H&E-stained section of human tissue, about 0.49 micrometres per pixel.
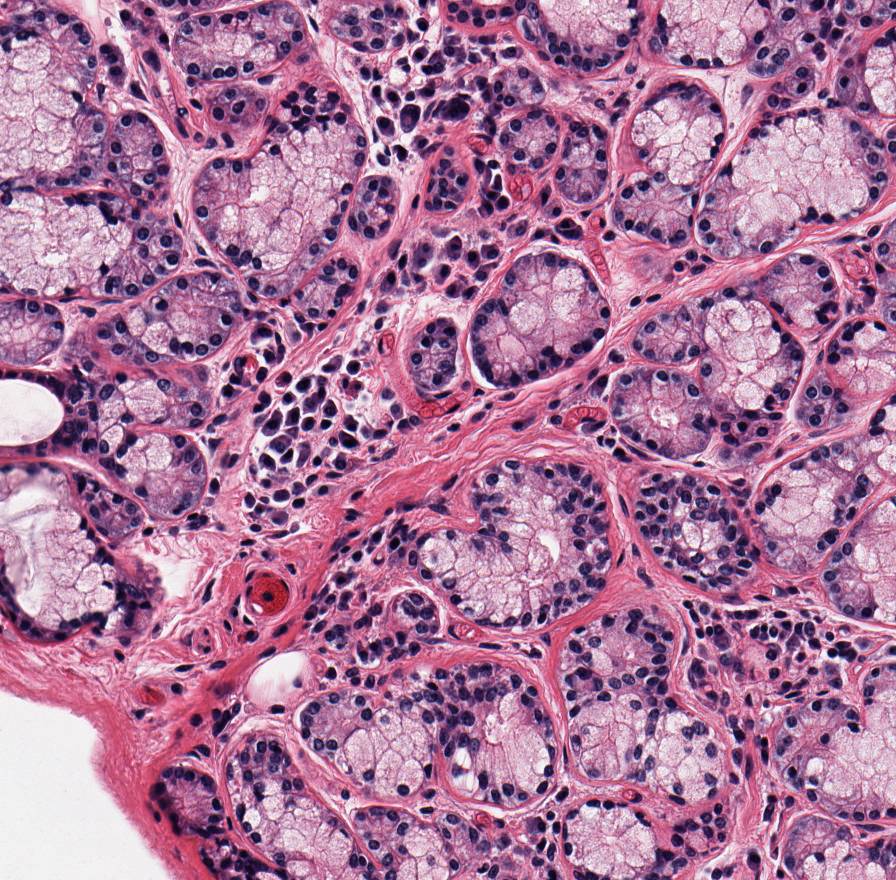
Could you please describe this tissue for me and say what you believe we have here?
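Rounded glandular units, separated by thin pink bands of fibrous tissue, occupy the field. Most gland cells have pale, foamy, bubbly cytoplasm typical of mucous cells, with small dark nuclei pressed flat against the cell base. Small vessels holding red blood cells lie in the septa, one round at lower left. Name: minor salivary gland.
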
